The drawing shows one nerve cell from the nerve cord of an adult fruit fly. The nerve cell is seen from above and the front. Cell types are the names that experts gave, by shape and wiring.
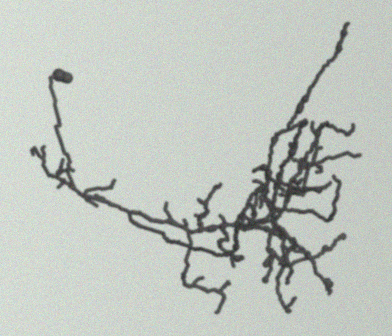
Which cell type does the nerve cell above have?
IN20A.22A092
